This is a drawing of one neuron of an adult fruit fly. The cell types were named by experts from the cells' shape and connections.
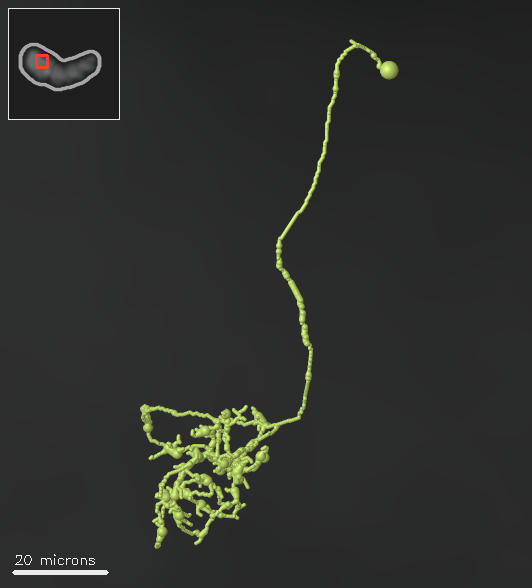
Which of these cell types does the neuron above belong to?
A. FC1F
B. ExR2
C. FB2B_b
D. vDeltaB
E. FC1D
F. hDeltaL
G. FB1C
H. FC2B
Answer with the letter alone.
A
